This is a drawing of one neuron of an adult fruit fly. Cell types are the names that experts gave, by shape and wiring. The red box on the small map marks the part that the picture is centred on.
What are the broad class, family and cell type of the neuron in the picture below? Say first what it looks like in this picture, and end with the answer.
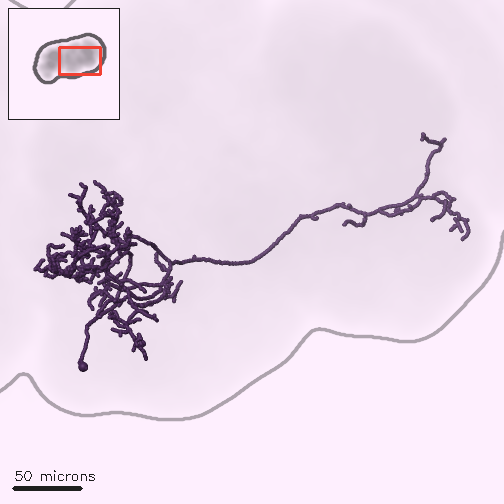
The cell body is at the lower left of the picture. From left to right in the picture it spans about 350 microns. The picture shows dozens of branch ends. This is a central-brain intrinsic neuron. Its family is hemilineage LHl2_ventral. Its cell type is AVLP060.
